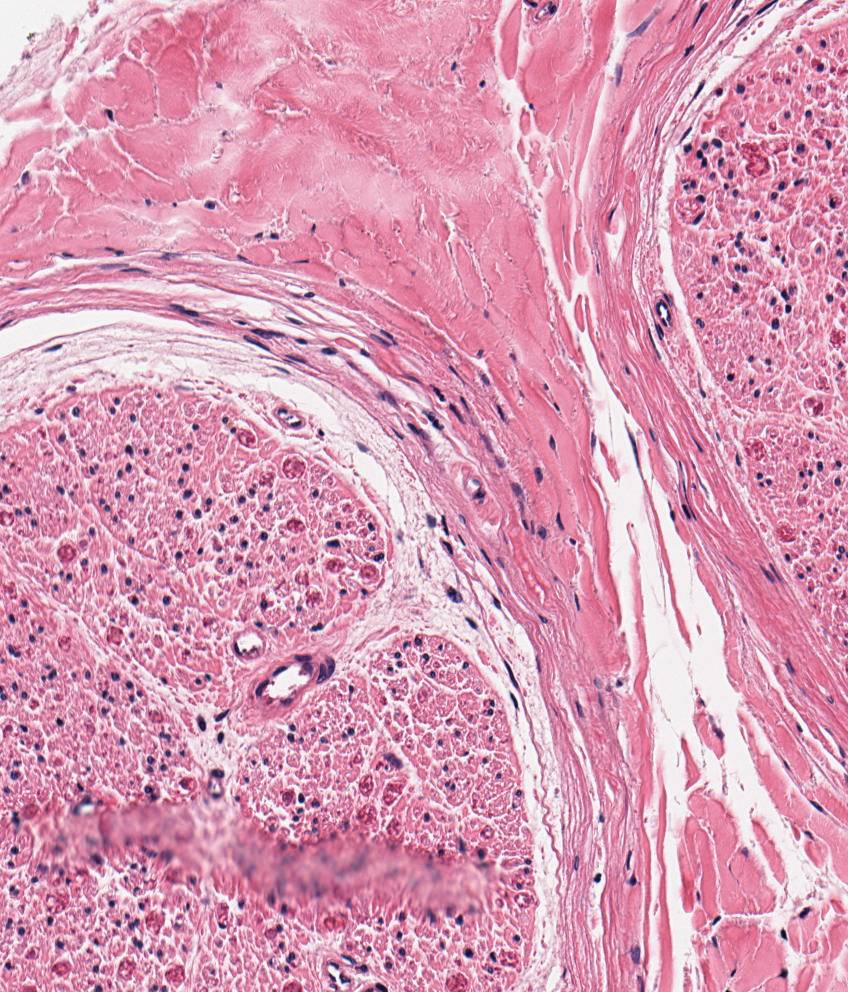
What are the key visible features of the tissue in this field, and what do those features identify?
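A layered sheath of flattened cells with thin spindle-shaped nuclei curves around the upper edge of the left bundle. Small open-lumened vessels lie in the lower left bundle near centre. At lower right, long pink fibres separated by white clefts run obliquely. Above is dense pale pink fibrous tissue with few nuclei. This is tibial nerve.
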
